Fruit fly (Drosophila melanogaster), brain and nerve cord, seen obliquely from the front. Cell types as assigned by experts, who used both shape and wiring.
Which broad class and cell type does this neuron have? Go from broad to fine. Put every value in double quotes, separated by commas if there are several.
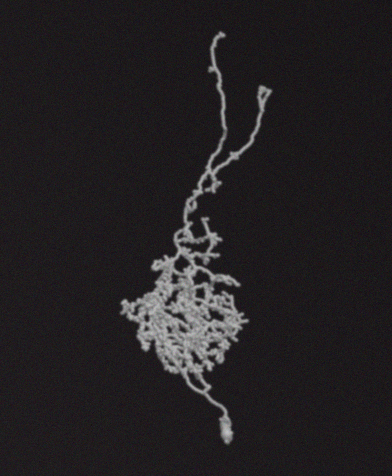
"central-brain intrinsic neuron", "AVLP344"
